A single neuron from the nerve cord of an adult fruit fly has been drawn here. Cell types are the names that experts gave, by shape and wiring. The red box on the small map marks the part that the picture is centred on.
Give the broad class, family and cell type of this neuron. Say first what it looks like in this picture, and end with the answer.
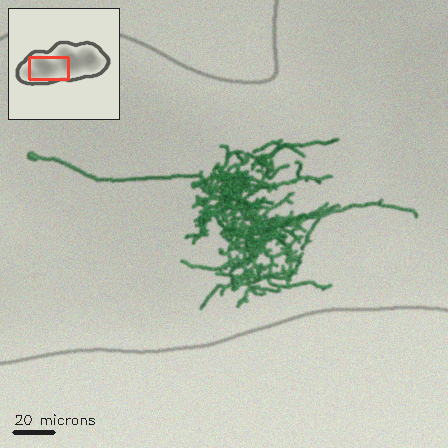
From left to right in the picture it spans about 200 microns. The picture shows dozens of branch ends. Its broad class is nerve-cord intrinsic neuron. The family is hemilineage 06B. It is of cell type IN06B049.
